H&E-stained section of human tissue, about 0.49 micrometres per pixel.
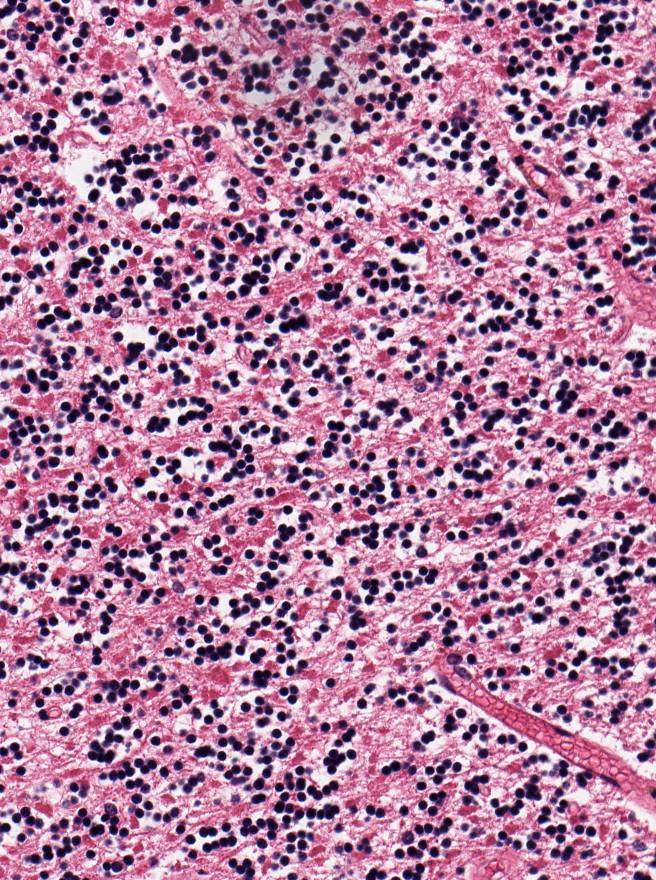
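Cerebellum. Small round cells are scattered densely and fairly evenly over the whole field, forming no glands, tubules or other units. Between them runs a fine pink fibrillary meshwork, not coarse collagen bundles. Among the dark nuclei lie small irregular cell-free islands of denser pink material.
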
